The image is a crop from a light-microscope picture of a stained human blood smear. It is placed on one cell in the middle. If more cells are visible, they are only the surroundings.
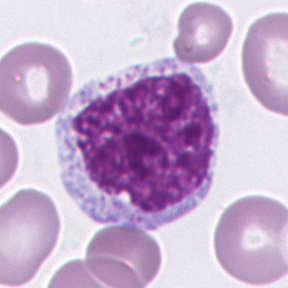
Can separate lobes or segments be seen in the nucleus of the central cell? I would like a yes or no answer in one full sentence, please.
No, the nucleus is not divided into lobes but is one compact round, oval or kidney-shaped mass.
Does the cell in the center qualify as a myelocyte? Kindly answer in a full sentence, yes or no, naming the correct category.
Yes, in the centre of this field sits a myelocyte.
